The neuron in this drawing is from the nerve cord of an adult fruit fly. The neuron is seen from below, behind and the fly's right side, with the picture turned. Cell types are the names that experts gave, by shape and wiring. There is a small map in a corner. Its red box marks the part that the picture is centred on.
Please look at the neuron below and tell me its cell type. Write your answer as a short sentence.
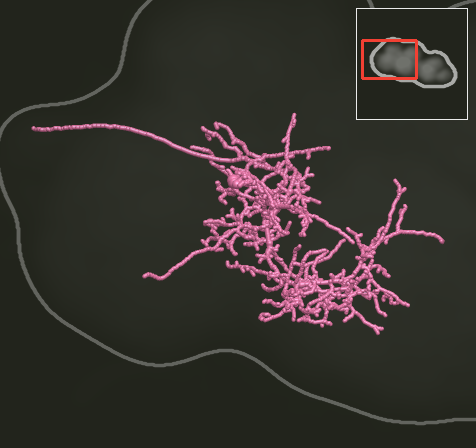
The cell type is AN06B040.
